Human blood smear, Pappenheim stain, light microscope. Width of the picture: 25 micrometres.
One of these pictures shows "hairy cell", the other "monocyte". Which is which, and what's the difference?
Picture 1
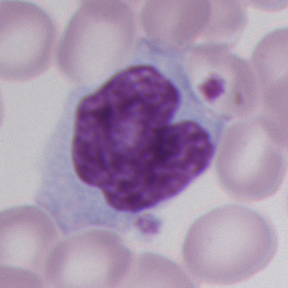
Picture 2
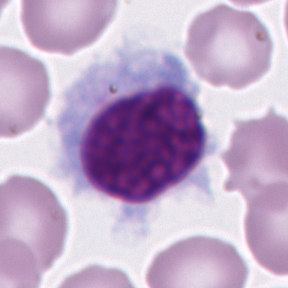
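Picture 1: monocyte. Picture 2: hairy cell. Nucleus: in picture 1, a deep notch cuts into its right side; in picture 2, it is oval with a smooth, unlobed contour. Nuclear size: about 13 micrometres across in picture 1; about 11 by 9 micrometres in picture 2. Chromatin in picture 2 is mottled, with darker clumps separated by lighter spaces. Cytoplasm: pale grey-blue and broadest on the left and lower-left side of the nucleus in picture 1; pale greyish blue and broader on the upper-left side than on the right in picture 2. Outline of the cell in picture 1 is irregular rather than round.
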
